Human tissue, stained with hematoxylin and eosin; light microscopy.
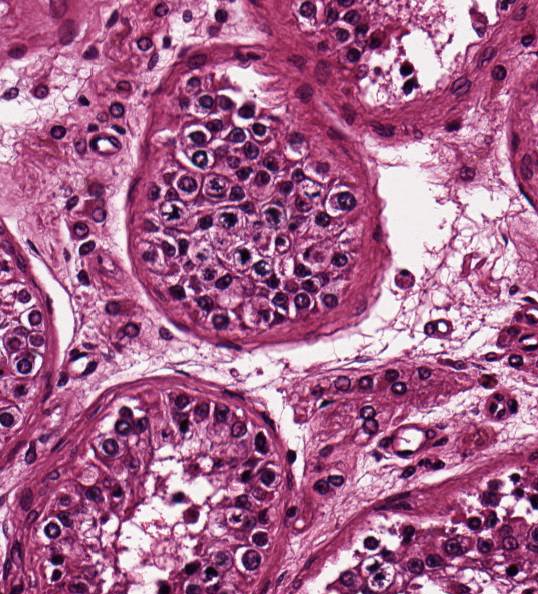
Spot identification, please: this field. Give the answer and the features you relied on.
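Seminiferous tubule cross-sections, rounded and separated by interstitial tissue, make up the field, the largest in the upper middle.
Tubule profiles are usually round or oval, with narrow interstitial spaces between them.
The central tubule holds several layers of cells with little or no open lumen, unlike the single row and wide lumen of the duct of the epididymis. White gaps part some tubule walls from the surrounding interstitium, most clearly beside the central tubule.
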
